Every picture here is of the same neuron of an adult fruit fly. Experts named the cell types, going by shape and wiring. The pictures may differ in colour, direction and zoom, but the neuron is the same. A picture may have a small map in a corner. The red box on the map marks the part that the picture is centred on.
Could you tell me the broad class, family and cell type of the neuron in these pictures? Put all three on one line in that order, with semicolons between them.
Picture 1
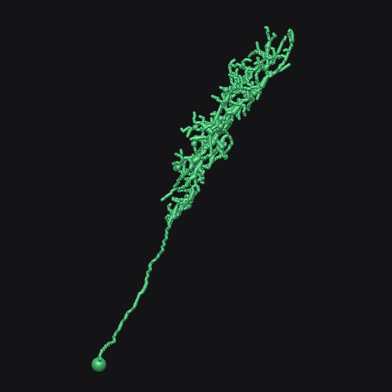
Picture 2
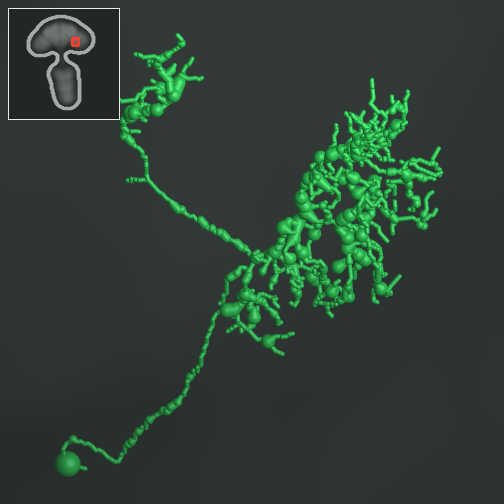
optic-lobe intrinsic neuron; Tlp; Tlp13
